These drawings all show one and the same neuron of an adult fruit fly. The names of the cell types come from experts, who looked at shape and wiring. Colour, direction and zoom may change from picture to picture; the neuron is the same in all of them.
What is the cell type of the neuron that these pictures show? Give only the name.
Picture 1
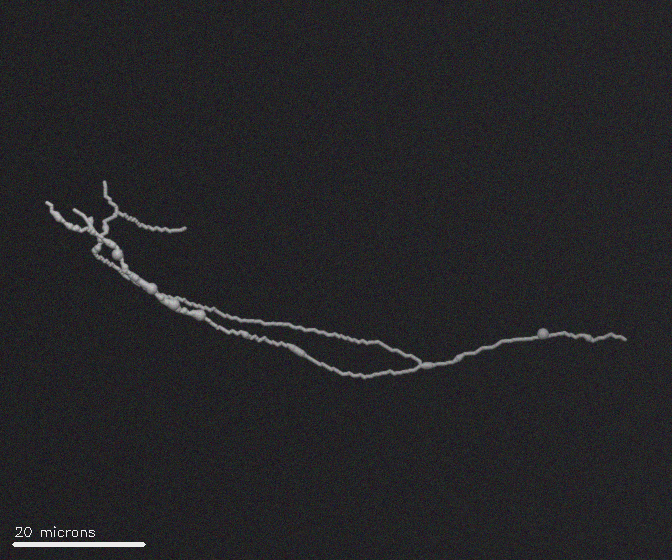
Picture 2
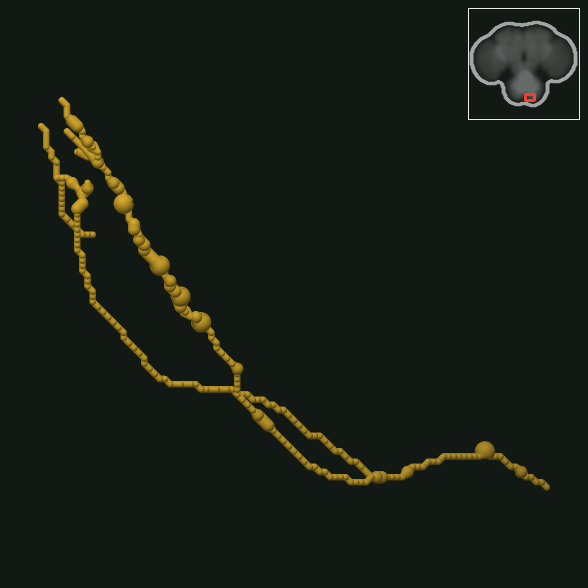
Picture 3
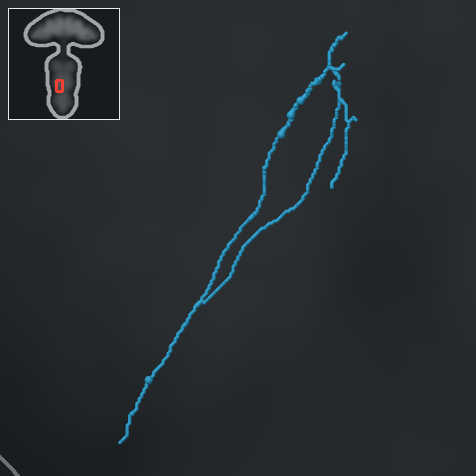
LgLG2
